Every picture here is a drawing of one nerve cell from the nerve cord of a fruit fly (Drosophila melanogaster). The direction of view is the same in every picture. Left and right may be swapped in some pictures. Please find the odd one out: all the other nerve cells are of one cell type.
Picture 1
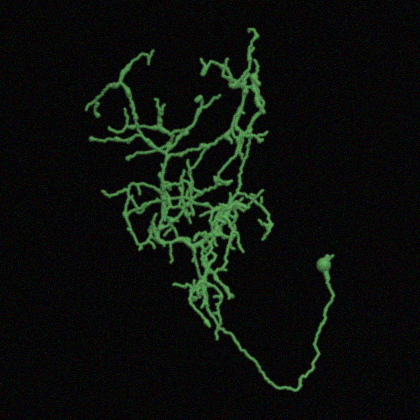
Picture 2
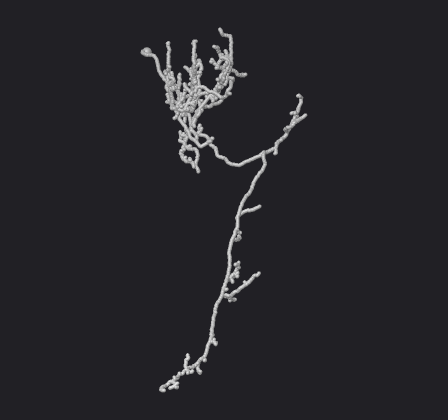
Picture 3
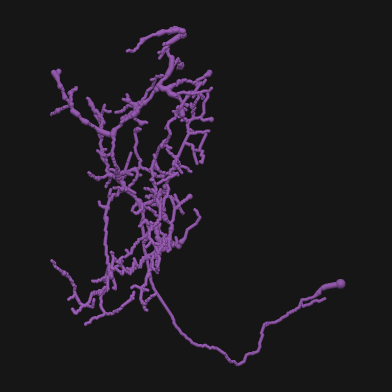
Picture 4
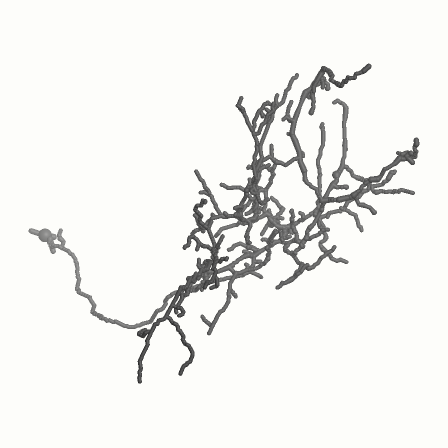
2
